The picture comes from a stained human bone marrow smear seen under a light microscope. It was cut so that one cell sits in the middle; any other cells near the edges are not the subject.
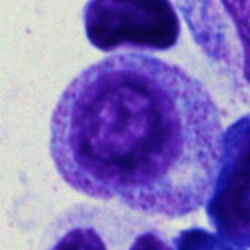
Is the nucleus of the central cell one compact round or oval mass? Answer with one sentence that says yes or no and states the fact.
Yes, there is one compact round or oval nucleus in this cell.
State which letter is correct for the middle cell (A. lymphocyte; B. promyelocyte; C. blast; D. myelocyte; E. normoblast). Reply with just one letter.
D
